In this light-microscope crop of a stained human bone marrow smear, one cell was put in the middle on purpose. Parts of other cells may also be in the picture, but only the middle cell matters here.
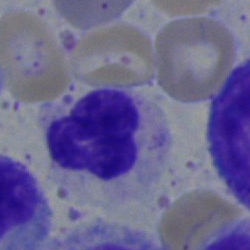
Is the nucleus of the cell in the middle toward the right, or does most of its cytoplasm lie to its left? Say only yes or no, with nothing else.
No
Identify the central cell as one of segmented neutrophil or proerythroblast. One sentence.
Centred in the crop is a segmented neutrophil.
